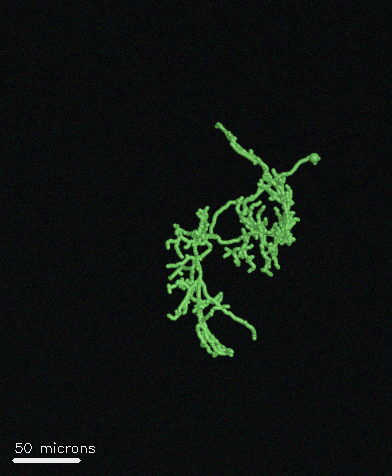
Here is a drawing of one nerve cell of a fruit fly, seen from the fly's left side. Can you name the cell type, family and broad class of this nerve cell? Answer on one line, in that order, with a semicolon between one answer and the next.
PS202; hemilineage VLPp2; central-brain intrinsic neuron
